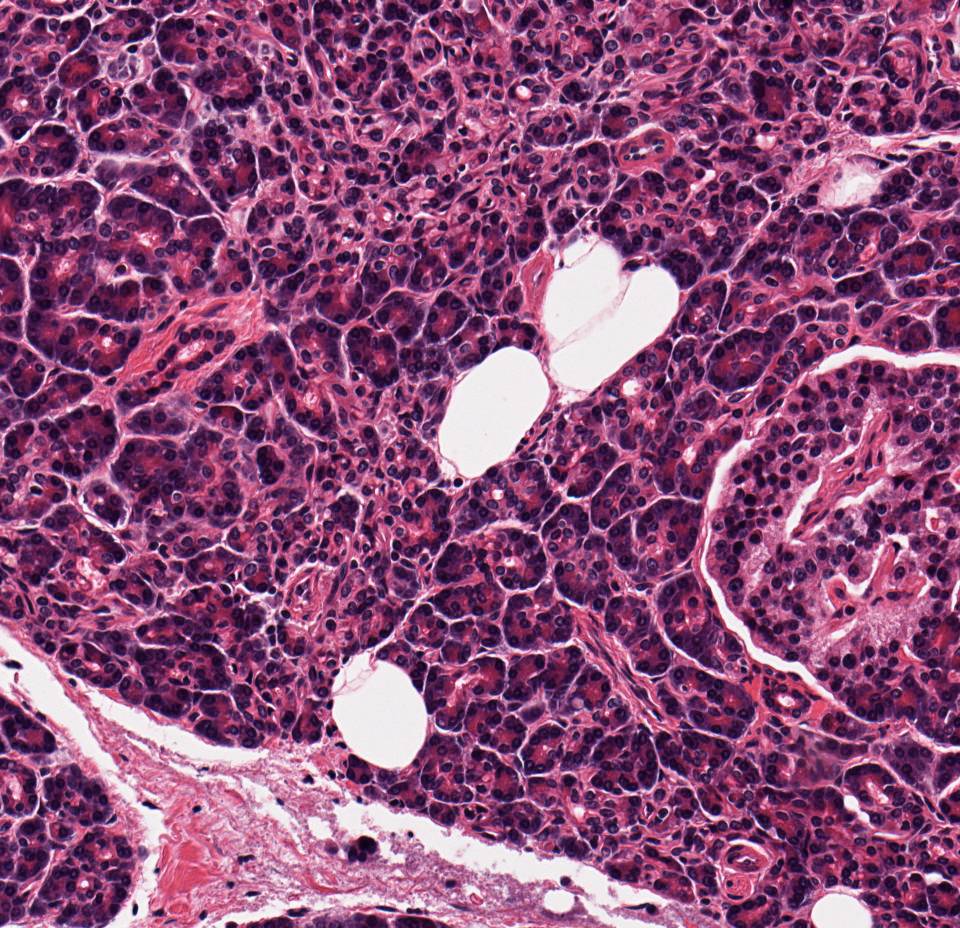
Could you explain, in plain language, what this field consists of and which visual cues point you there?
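Mostly exocrine pancreas is on view here. Begin with the layout: closely packed acini, grouped into lobules, fill most of the field.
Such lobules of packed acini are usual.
Now look inside an acinus: each cell is dark purple at its base and pink at its apex, toward the centre.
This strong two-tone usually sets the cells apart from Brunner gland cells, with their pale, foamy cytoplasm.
The round nuclei sit toward the cell bases.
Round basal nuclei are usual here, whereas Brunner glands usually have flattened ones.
Finally, the lumina are tiny, barely visible.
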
